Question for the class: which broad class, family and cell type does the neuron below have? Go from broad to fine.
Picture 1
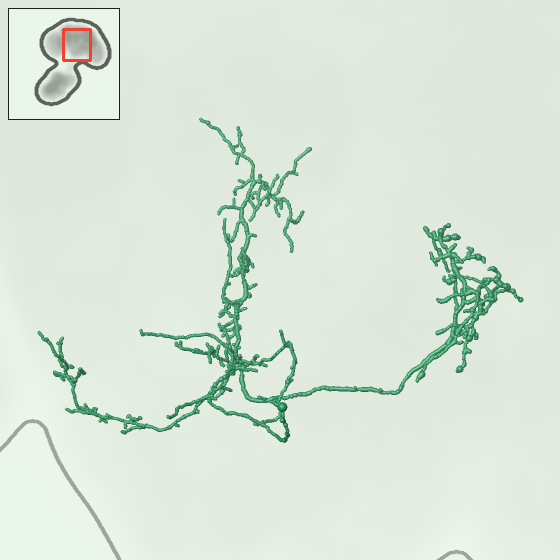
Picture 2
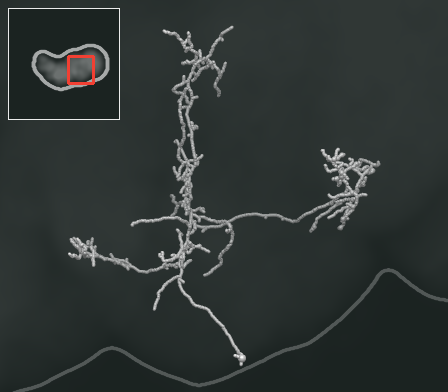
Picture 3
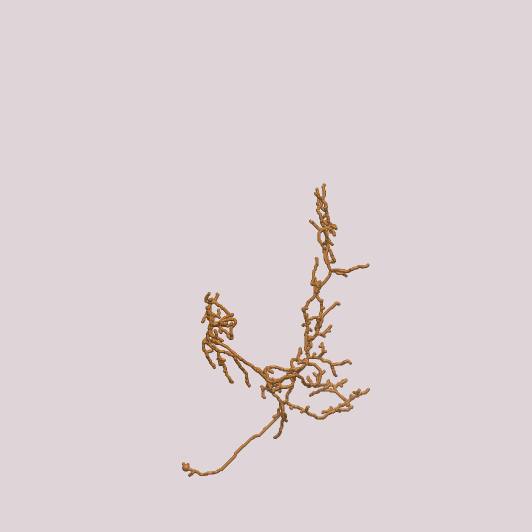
central-brain intrinsic neuron; hemilineage MD3; SAD105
